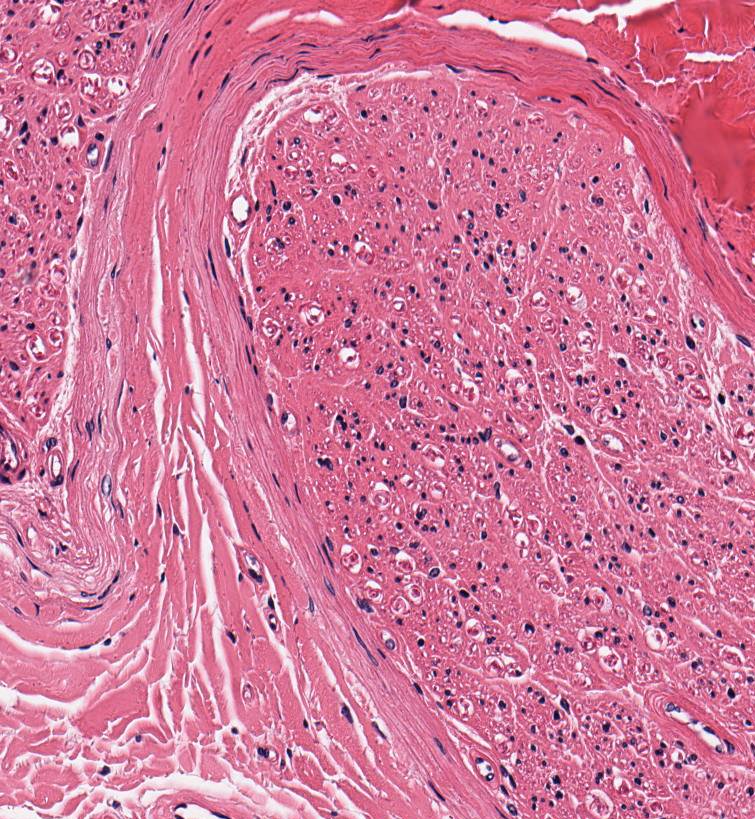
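Tibial nerve: a large rounded bundle fills the right and centre, and a curving band of dense pink fibrous tissue borders it on the left and top. Inside, I see many small round profiles, each a central pink dot within a pale ring. Small dark oval nuclei sit singly between them throughout. I find no fat cells anywhere.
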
